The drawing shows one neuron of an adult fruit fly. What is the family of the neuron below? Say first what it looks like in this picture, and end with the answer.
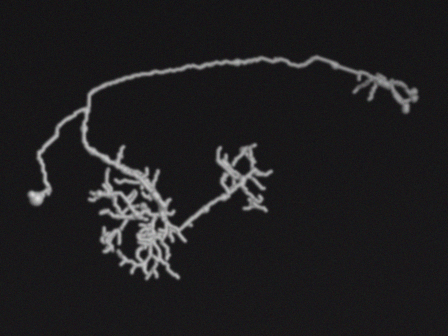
The cell body is on the left of the picture. The picture shows dozens of branch ends. It is a visual projection neuron. Its family is LLPC.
